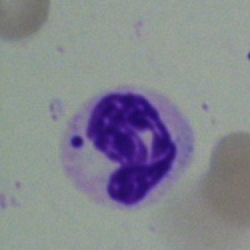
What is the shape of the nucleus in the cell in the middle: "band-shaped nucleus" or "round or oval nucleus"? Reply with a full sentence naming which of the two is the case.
The nucleus is a bent band and not a compact round or oval mass, and has no lobes.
